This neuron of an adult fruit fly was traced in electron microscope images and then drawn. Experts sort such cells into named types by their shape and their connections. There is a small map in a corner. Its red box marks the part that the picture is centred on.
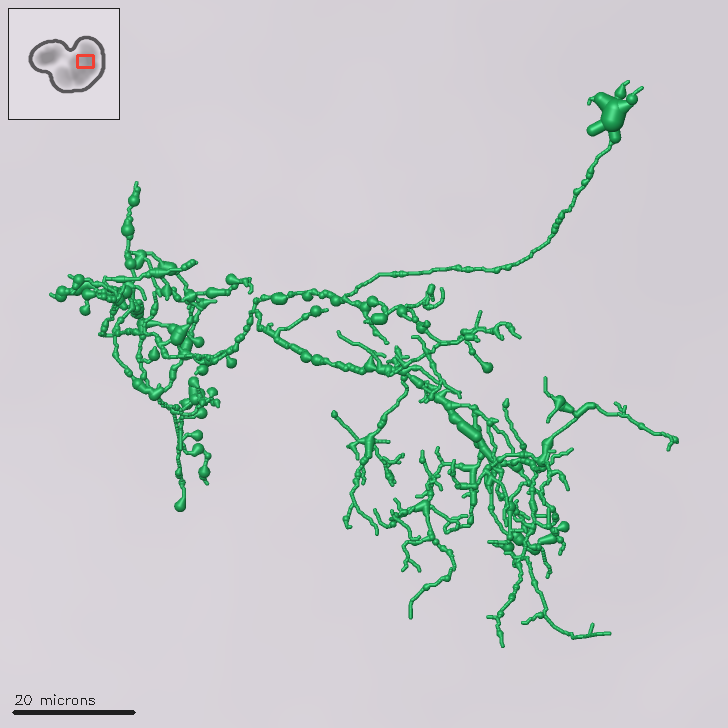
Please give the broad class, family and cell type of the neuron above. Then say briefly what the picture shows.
This is a central-brain intrinsic neuron. The family is hemilineage LALa1_posterior. Its cell type is WED011. The cell body is at the upper right of the picture. From left to right in the picture it spans about 110 microns.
